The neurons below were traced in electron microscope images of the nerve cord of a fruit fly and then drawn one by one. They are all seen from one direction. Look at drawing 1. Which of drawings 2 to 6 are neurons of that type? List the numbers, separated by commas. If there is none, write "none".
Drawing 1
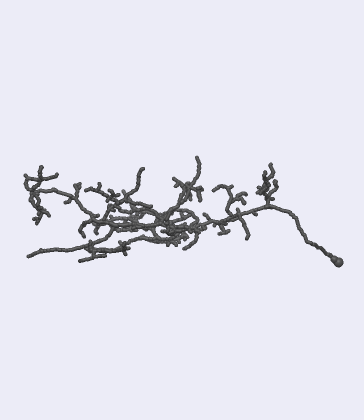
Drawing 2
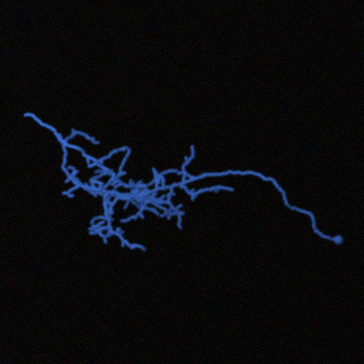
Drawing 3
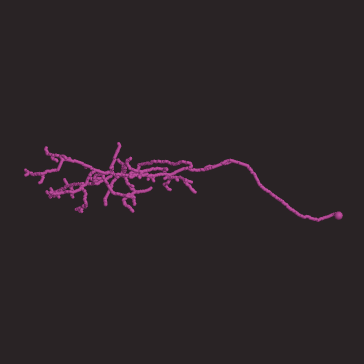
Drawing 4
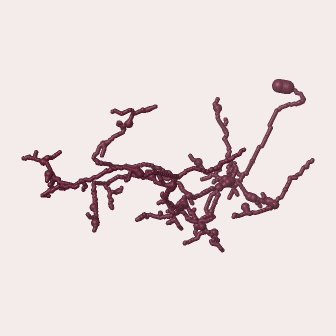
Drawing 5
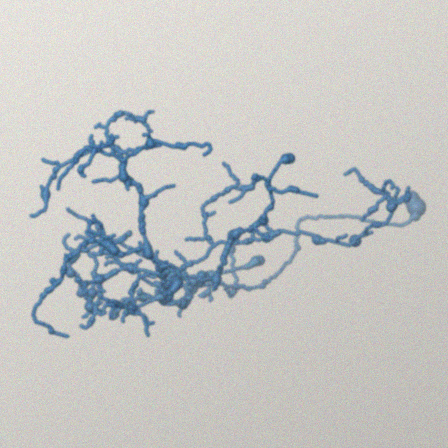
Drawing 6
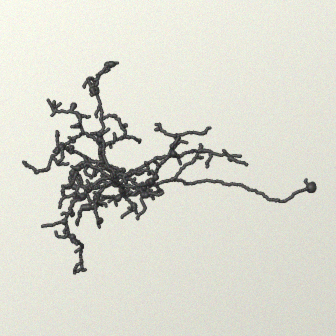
2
